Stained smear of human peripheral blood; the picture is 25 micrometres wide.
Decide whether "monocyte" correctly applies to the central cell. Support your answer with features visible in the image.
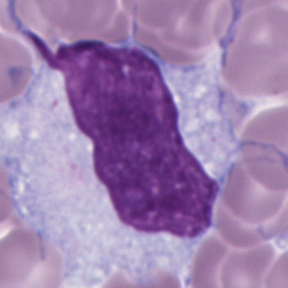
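The nucleus is long and irregular, running diagonally from upper left to lower right. At its upper-left end it narrows into a tapering tail. No nucleolus is visible. A broad zone of pale blue-grey cytoplasm surrounds the nucleus, with a few fine reddish granules scattered through it. Neighbouring red cells press into the cell's edge and indent it.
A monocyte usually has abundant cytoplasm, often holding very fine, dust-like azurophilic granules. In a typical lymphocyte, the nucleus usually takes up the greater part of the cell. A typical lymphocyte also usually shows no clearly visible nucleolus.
The abundant cytoplasm and its fine granules agree with monocyte, and the large amount of cytoplasm speaks against typical lymphocyte. The missing nucleolus matches typical lymphocyte, so it does not tell against that name. This cell is a monocyte.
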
